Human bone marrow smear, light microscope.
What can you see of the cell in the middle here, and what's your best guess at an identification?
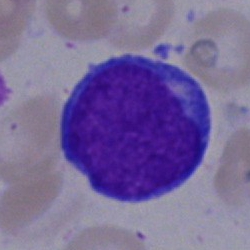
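Its outline is round and smooth. Cytoplasm forms only a thin rim around the nucleus. At the upper right of the nucleus, a pale crescent lies in that cytoplasm. No granules are seen. This is a blast.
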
